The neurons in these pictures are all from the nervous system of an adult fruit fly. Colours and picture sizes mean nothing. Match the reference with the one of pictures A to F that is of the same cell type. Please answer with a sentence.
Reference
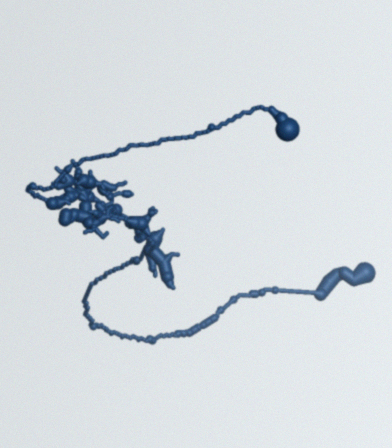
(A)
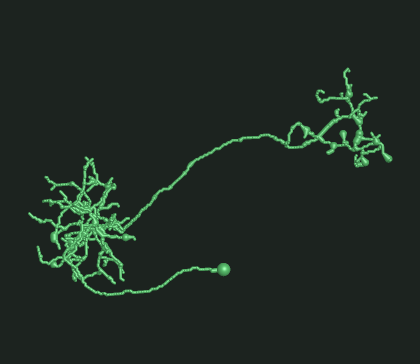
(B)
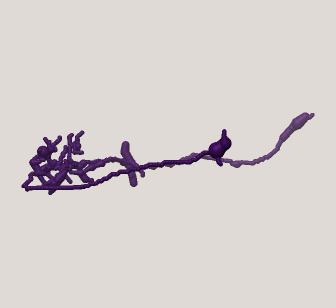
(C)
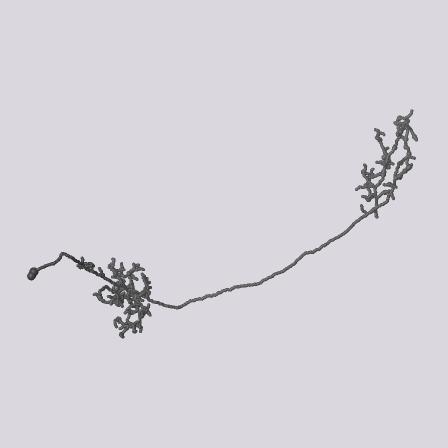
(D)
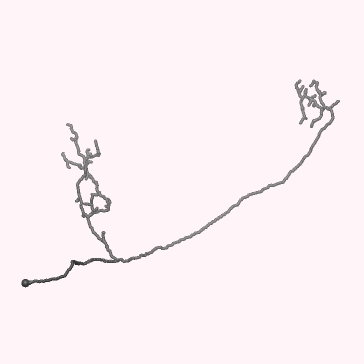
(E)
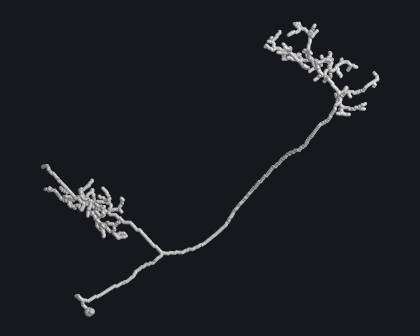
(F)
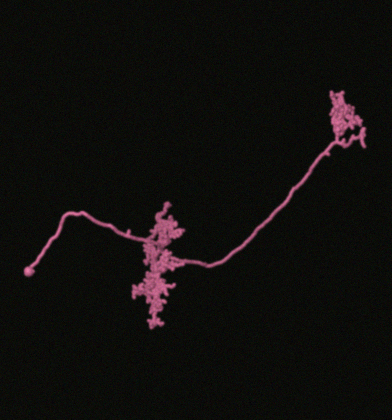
Picture B shows a neuron of the same cell type.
